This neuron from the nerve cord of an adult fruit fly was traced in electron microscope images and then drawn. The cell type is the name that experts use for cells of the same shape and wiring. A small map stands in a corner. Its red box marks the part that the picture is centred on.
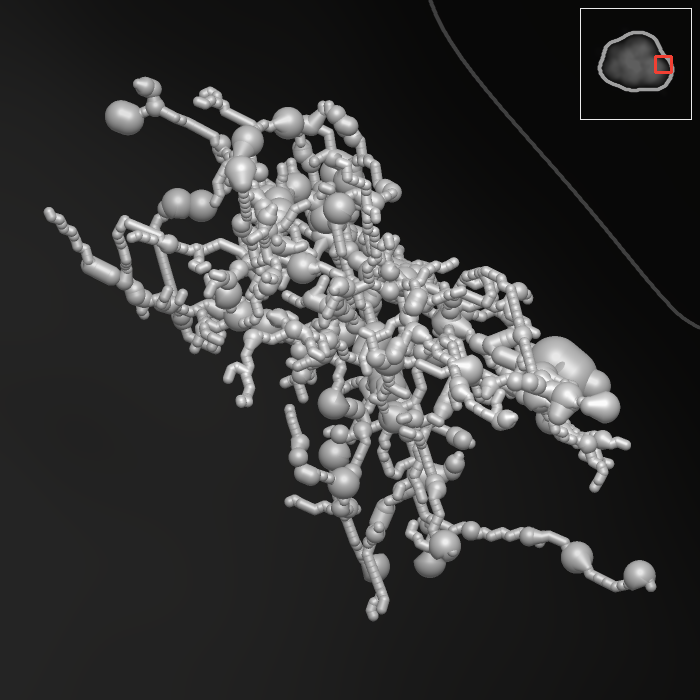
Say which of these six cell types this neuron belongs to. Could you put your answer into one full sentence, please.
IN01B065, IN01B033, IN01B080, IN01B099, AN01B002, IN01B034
The neuron is a member of cell type IN01B099.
